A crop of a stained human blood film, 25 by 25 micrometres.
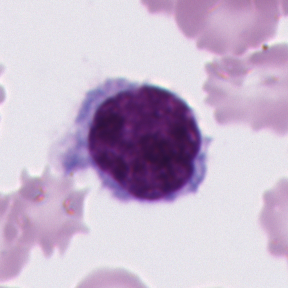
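Hairy cell, centre of a stained smear of peripheral blood. The cell is about 12 micrometres across, and its round nucleus, about 10 micrometres across, fills about 70% of the cell's area and lies off-centre toward the right. The rim of cytoplasm is wider on the left of the nucleus than on the right, and its outer edge is ragged, with fine short projections. The chromatin is dense, dark purple and coarsely clumped.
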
